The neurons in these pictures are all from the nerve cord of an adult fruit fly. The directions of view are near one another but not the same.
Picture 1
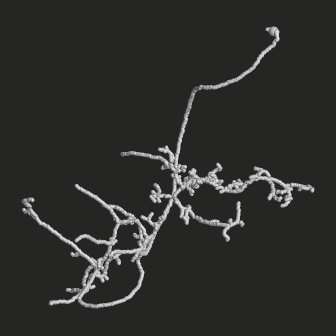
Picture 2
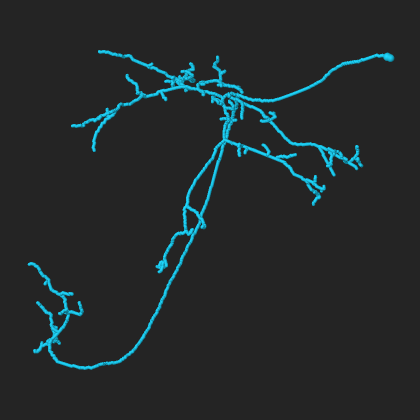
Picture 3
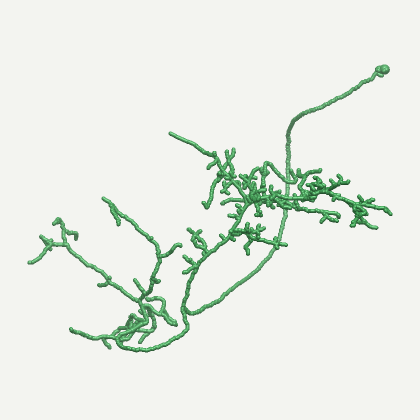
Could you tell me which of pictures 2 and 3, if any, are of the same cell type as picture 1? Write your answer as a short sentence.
Picture 3 is of the same cell type.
